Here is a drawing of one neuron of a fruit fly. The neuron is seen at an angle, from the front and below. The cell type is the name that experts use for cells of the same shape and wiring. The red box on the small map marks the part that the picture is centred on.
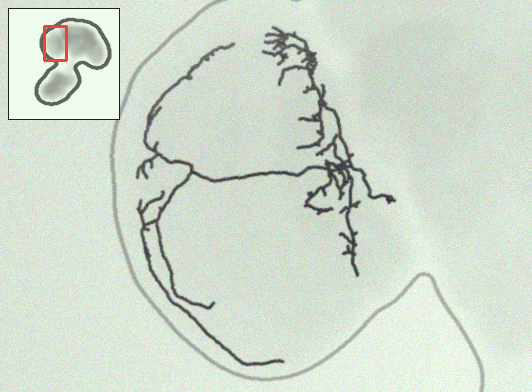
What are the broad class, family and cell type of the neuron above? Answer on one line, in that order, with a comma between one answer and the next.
optic-lobe intrinsic neuron, Cm, Cm25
